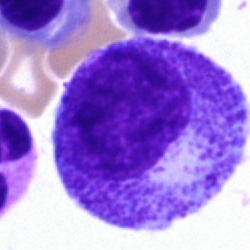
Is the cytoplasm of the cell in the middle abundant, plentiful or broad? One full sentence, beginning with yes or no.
Yes, in this cell the cytoplasm is broad.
